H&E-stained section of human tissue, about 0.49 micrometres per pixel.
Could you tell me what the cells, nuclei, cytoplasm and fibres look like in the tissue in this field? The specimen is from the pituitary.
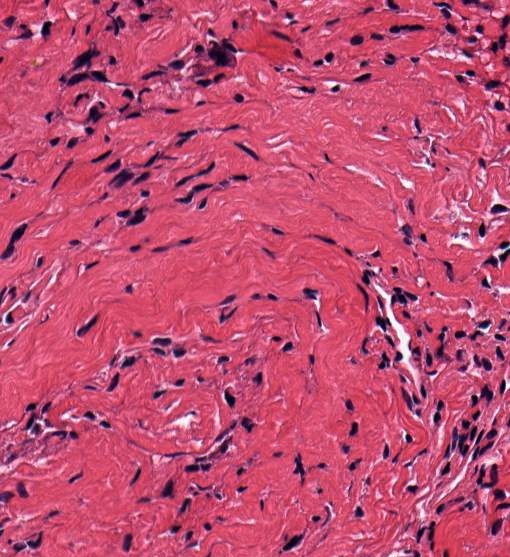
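So: dense pink collagen bundles fill the whole field, swirling and interlacing. Scattered between them are spindle-shaped cells with elongated dark purple nuclei. Their cytoplasm is scant, hard to tell apart from the surrounding collagen. And there are no fat cells.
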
